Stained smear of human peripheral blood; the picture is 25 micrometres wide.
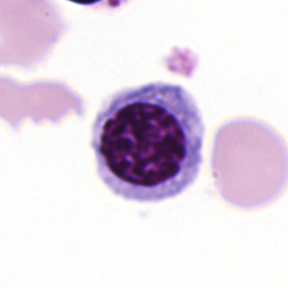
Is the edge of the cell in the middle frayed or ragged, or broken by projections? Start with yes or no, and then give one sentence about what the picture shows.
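No. The cell outline is round with no projections from the surface.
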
